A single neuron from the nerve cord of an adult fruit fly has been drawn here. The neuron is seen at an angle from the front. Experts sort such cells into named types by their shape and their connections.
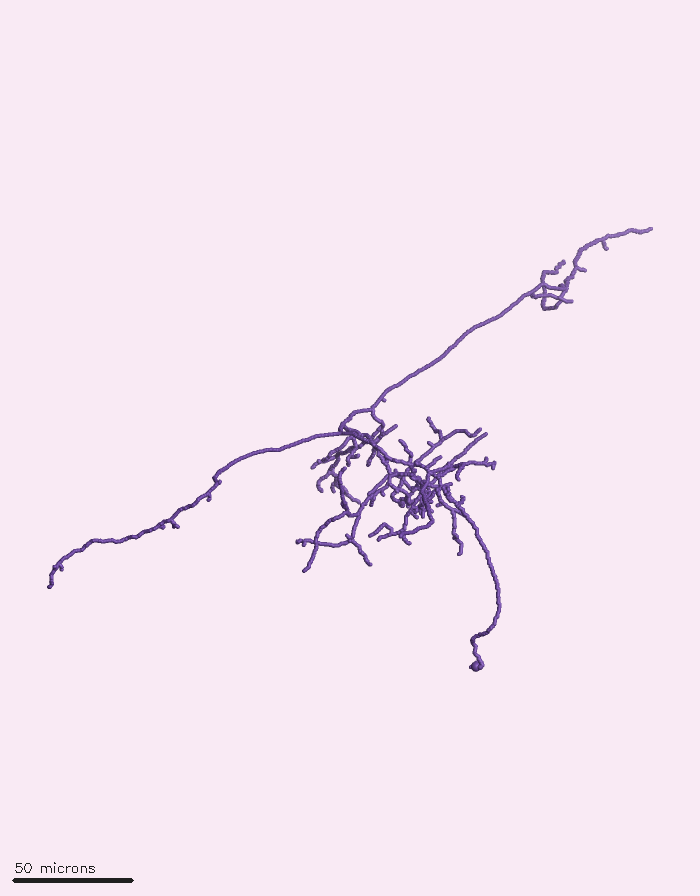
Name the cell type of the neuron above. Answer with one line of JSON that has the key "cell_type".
{"cell_type": "IN07B065"}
